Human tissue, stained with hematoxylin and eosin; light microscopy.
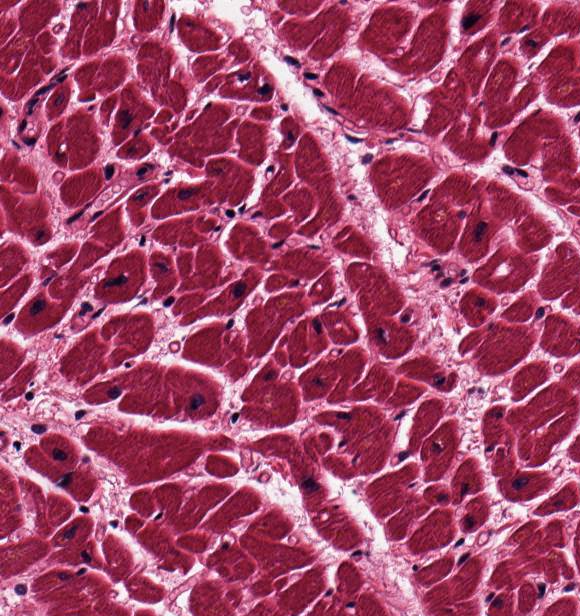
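Left ventricle of the heart: closely packed muscle fibres, cut mostly across or obliquely, fill the field. Notice irregular outlines; some fibres seem to branch or join others. A fibre showing a nucleus has just one, centrally placed. A few carry small golden-brown granules beside it.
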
